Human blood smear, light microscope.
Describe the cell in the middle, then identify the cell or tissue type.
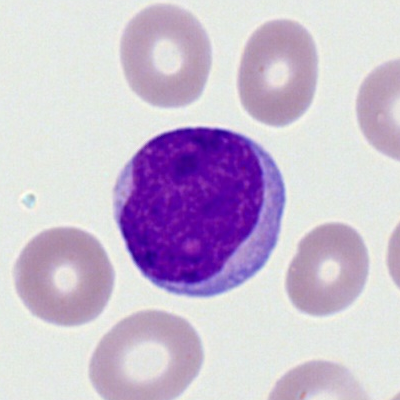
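A round, smooth outline bounds the cell. Its cytoplasm forms a crescent lying mostly to the right of the nucleus. The chromatin is finely stippled, not coarsely clumped. In the lower half of the nucleus lies a pale round spot. The cell is a myeloblast.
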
